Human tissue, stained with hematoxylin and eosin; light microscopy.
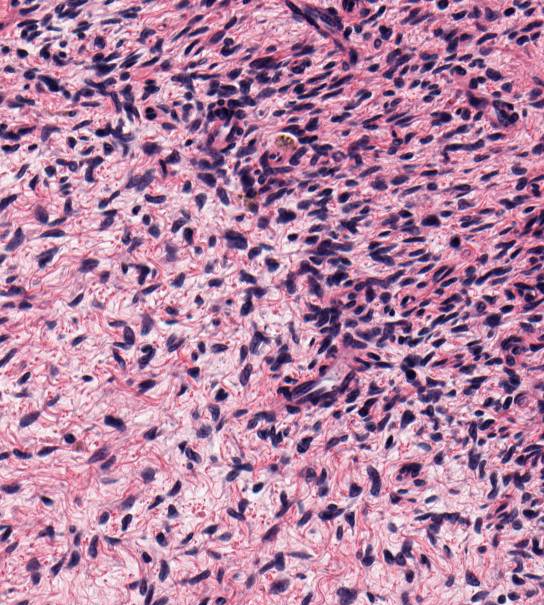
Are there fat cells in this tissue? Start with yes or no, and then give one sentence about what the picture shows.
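No. No fat cells are seen in the field.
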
